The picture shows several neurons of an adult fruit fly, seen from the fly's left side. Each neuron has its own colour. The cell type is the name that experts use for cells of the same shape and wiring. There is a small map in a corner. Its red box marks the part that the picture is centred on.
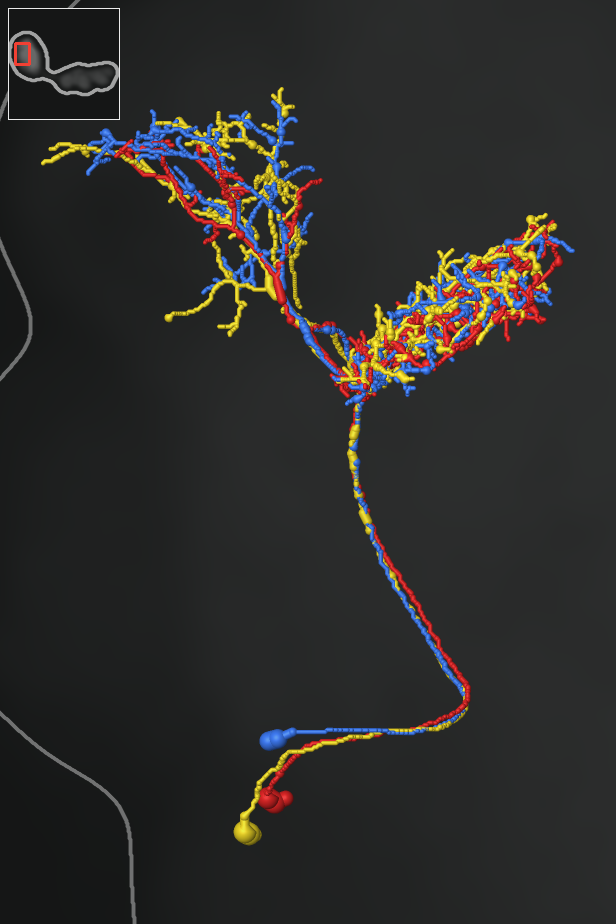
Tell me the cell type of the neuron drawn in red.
FB4D_b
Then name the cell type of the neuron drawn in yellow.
FB4D_c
